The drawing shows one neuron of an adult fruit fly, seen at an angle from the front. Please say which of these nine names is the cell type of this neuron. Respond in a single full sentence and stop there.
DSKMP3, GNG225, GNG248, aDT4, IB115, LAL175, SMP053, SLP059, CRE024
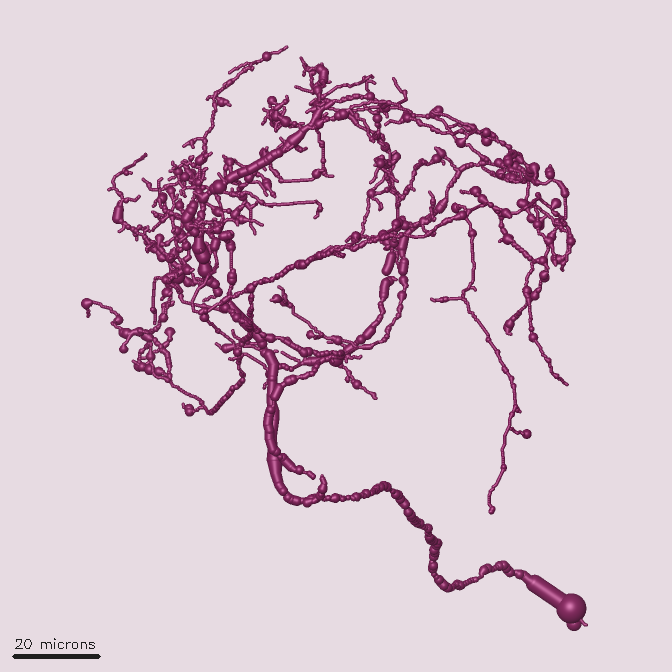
Under cell type classification, the neuron is DSKMP3.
